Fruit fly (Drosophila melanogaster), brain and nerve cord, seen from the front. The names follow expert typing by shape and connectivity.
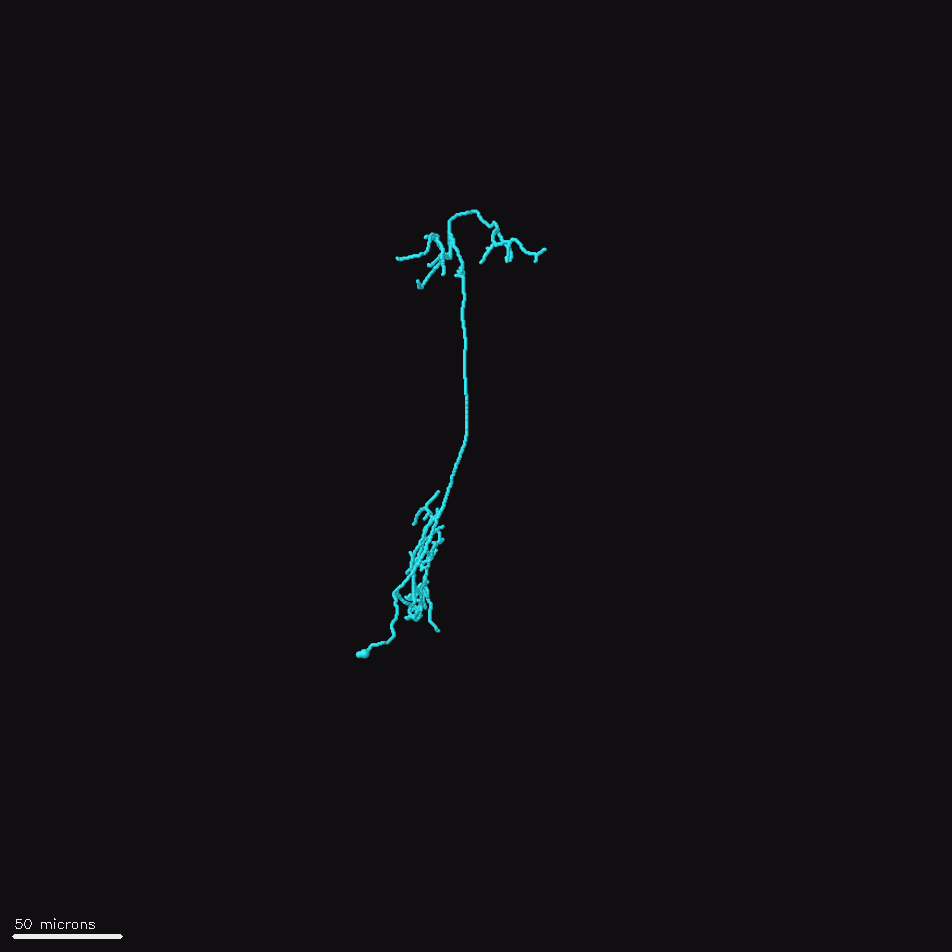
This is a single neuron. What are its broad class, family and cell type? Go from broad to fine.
central-brain intrinsic neuron; hemilineage FLAa2; CB4081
